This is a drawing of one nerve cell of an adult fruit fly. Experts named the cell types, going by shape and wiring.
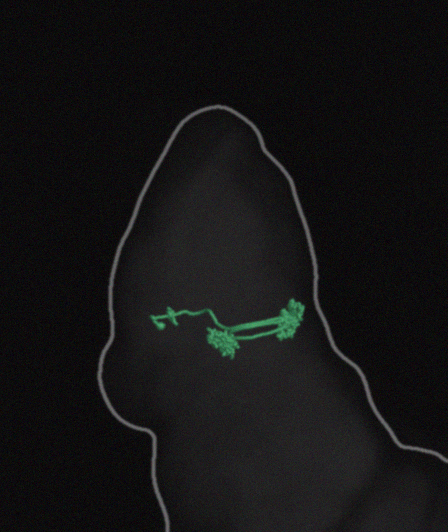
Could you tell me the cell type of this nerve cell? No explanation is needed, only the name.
TmY19a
